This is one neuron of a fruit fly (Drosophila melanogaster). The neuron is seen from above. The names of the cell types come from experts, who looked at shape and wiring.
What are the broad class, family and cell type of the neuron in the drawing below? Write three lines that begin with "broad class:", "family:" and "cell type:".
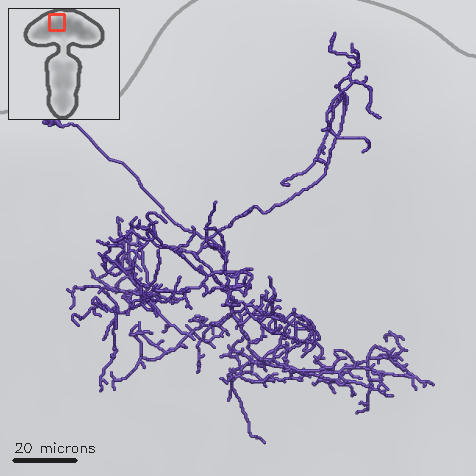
broad class: central-brain intrinsic neuron
family: hemilineage CREl1
cell type: CL123_b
